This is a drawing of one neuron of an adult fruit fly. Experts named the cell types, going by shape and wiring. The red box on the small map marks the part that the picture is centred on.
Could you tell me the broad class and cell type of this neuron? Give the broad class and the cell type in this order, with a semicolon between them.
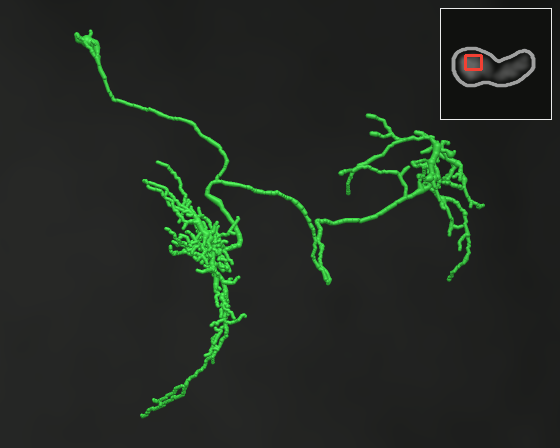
central-brain intrinsic neuron; PS305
